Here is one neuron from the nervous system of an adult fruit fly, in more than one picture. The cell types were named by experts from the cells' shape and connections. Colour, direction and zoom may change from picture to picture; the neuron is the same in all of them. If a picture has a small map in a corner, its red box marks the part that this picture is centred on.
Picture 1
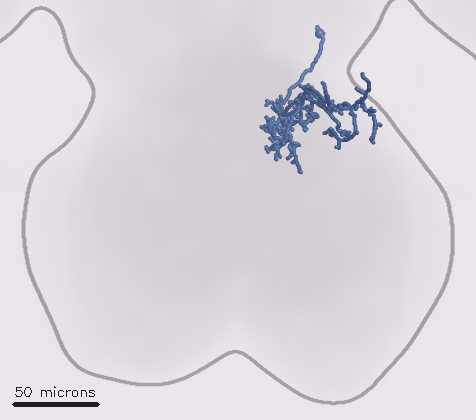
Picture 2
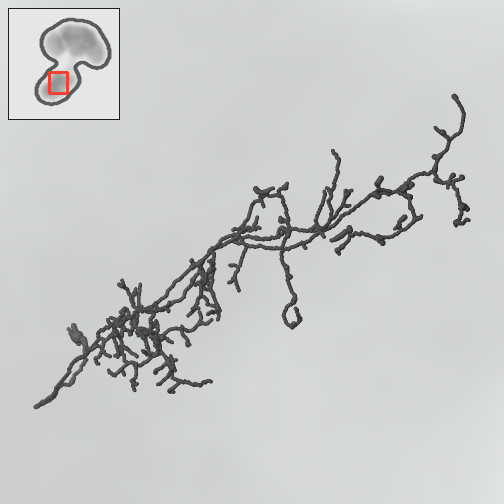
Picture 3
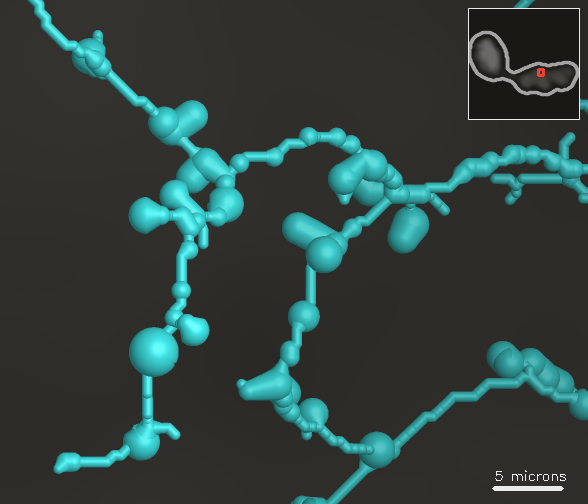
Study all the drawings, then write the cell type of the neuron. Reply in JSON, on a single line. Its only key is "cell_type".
{"cell_type": "IN03B062"}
